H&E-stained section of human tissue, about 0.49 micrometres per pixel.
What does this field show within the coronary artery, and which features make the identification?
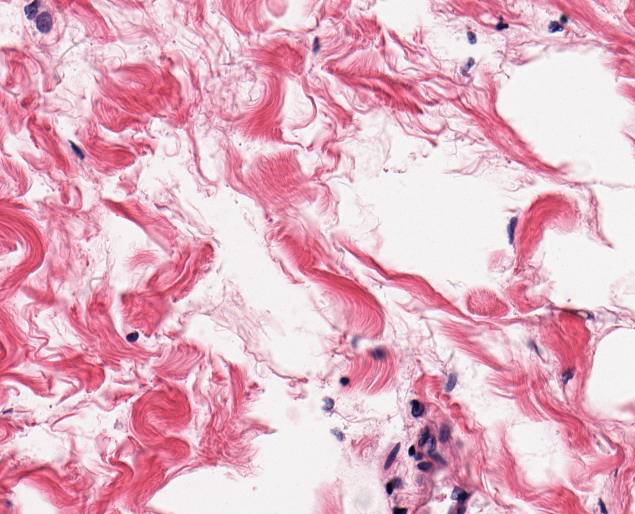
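Answer: tunica adventitia. Its collagen bundles are wavy and curved.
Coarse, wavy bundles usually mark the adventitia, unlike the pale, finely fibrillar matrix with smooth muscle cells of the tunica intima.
Wide clear spaces between bundles hold fine, pale, wispy fibrils; a small cluster of dark nuclei lies near the lower edge, right of centre.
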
